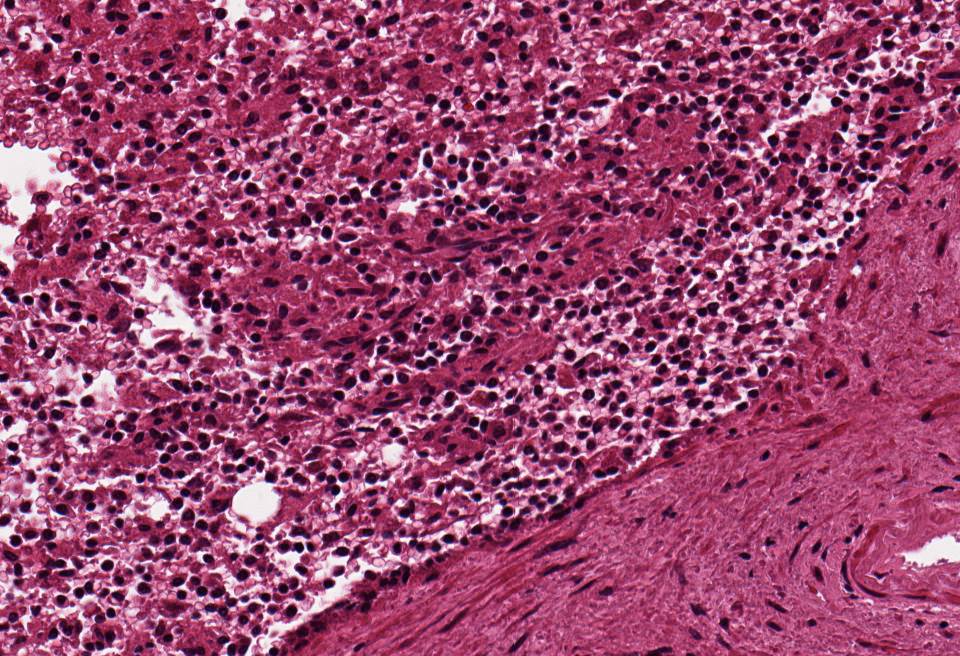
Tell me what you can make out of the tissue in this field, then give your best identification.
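Small round cells form a dense sheet over the upper left two-thirds; most nuclei are small, round and dark, with numerous red blood cells packed between. Lower right, a fibrous band has collagen running mostly parallel to the cellular border. The tissue is spleen.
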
